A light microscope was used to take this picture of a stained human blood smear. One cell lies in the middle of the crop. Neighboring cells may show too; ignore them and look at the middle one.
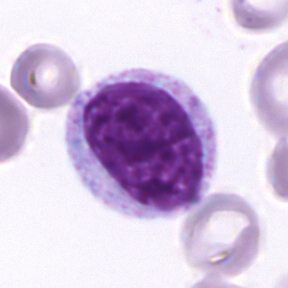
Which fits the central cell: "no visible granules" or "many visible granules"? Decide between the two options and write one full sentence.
Many visible granules are held in the cell's cytoplasm.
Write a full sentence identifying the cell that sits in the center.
The cell in the middle of the field of view is a metamyelocyte.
